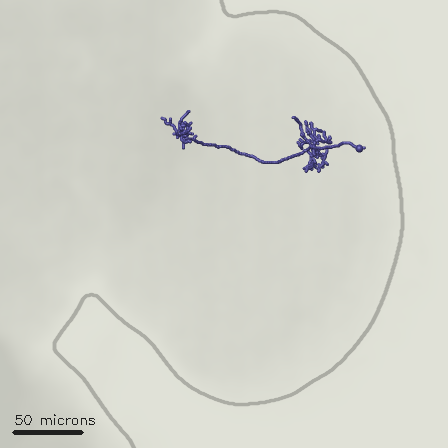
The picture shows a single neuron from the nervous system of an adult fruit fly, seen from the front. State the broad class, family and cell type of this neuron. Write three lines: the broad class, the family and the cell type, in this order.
optic-lobe intrinsic neuron
Tm
Tm34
